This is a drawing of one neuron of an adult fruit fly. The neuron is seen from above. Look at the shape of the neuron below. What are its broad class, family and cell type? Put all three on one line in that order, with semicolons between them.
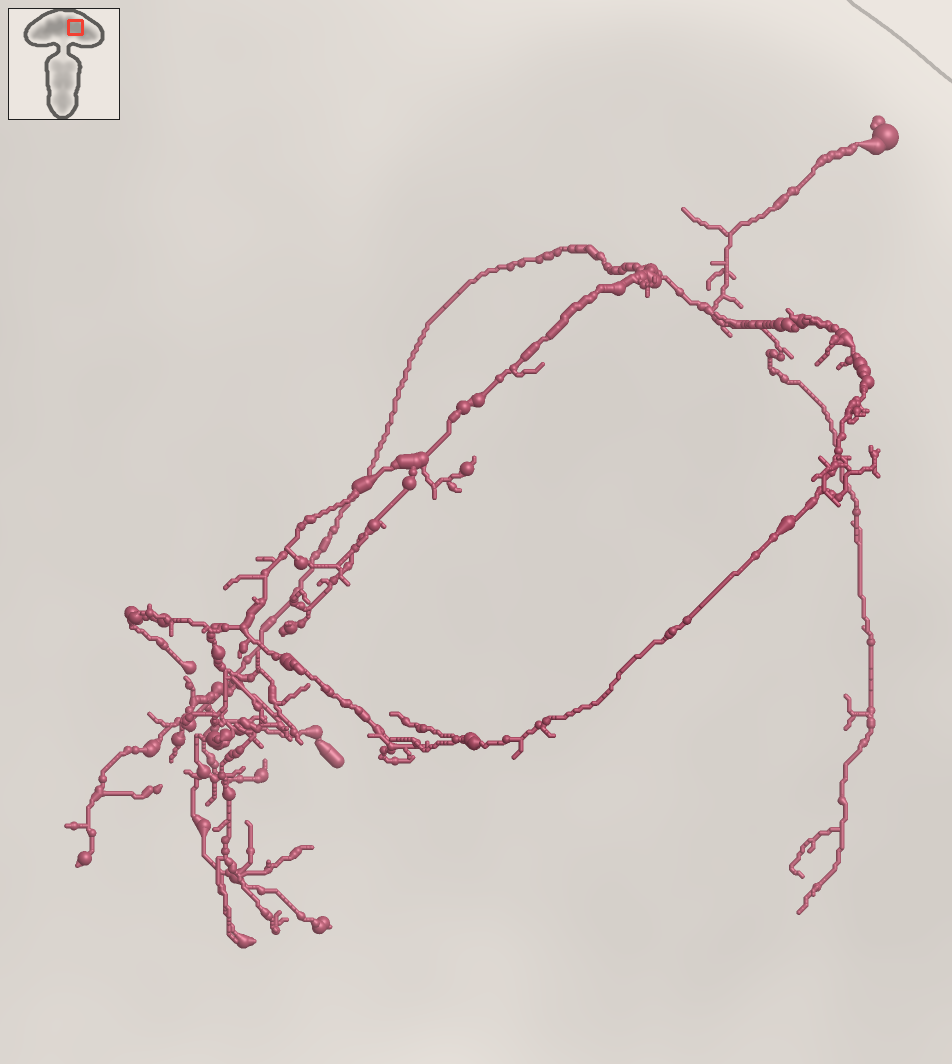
central-brain intrinsic neuron; hemilineage SLPa&l1_anterior; CL091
